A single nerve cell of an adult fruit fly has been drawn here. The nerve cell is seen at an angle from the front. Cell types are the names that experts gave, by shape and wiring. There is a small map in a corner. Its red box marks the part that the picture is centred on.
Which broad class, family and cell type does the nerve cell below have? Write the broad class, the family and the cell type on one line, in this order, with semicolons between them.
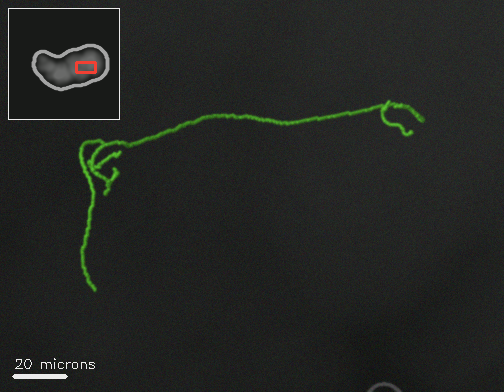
sensory neuron entering the brain; class olfactory; ORN_DL1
